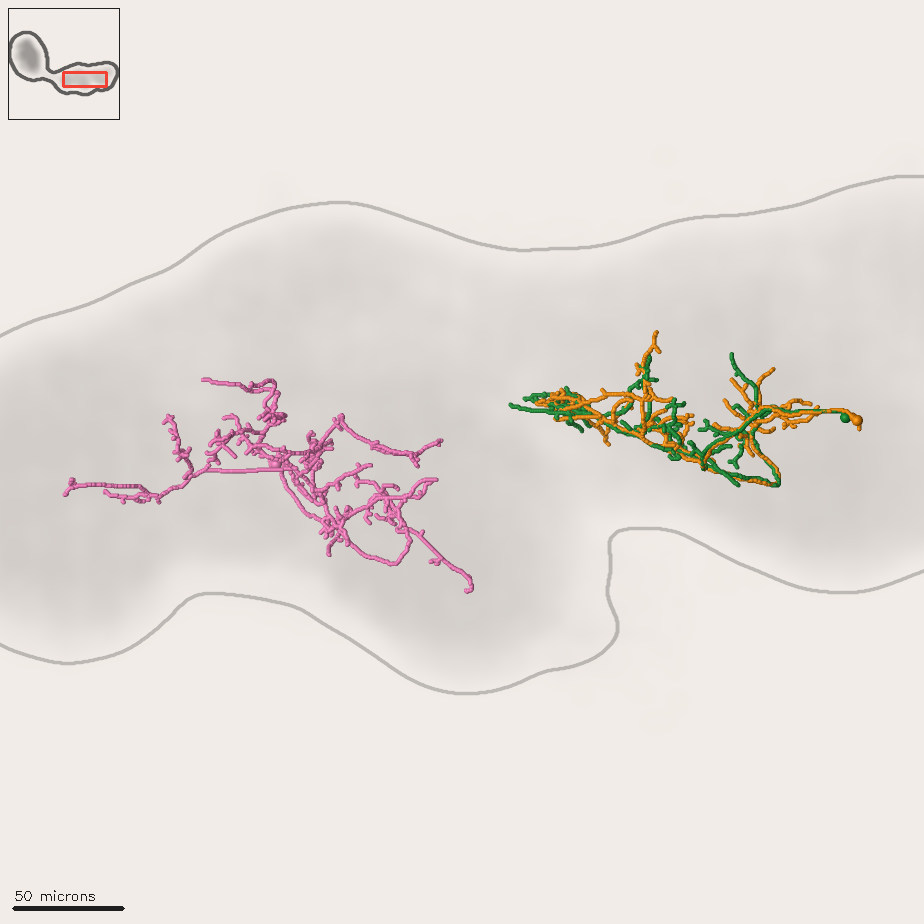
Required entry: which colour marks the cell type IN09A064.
orange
